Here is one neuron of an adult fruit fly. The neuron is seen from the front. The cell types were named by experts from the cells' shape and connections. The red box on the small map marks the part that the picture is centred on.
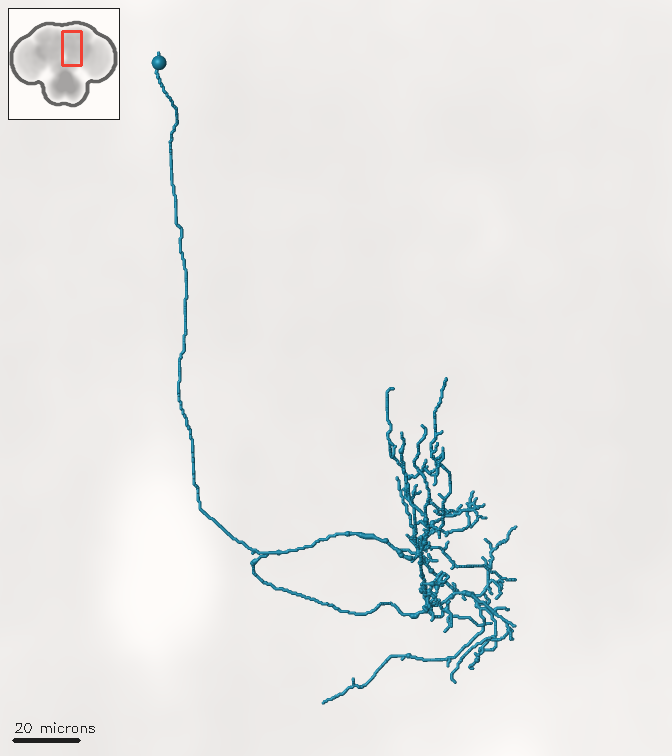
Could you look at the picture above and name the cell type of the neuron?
WED095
